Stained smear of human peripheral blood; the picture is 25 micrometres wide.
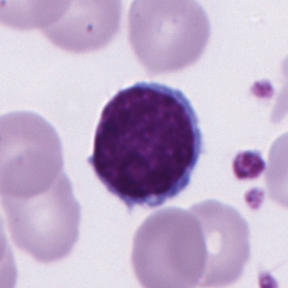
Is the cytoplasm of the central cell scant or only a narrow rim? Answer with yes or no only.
Yes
